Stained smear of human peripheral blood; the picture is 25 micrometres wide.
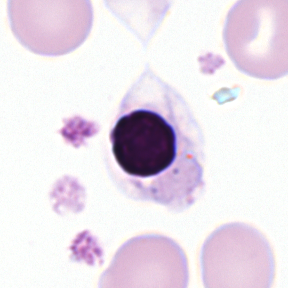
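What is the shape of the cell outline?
Irregular, drawn out into a tapering point at the top.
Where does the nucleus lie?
Off-centre, toward the left side of the cell.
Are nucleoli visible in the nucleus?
None can be seen.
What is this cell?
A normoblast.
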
